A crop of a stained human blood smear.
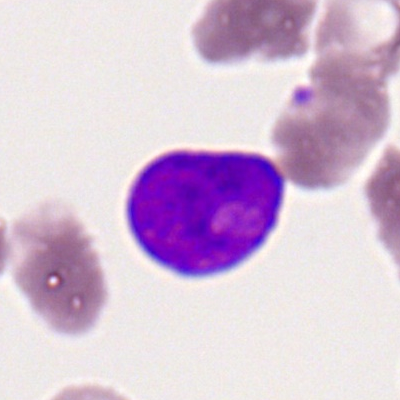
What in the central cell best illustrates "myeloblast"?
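First, the outline is smooth and rounded, without surface projections. Around the nucleus there is only a very thin deep-blue rim of cytoplasm, which sits well with a myeloblast.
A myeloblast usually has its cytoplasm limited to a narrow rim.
The chromatin is deep purple and fairly evenly spread, with no coarse dark clumps, and that fits too.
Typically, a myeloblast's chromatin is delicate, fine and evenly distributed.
I also notice pale rounded areas in the lower right part of the nucleus.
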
